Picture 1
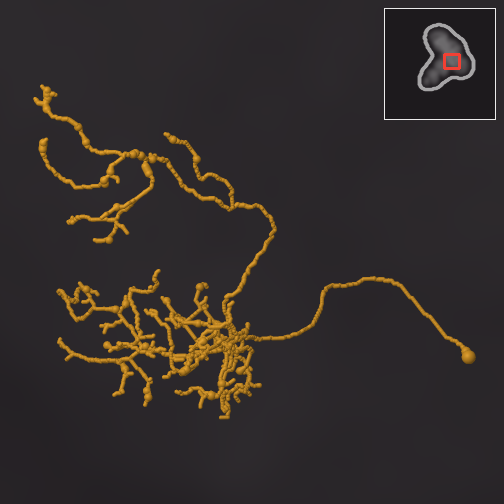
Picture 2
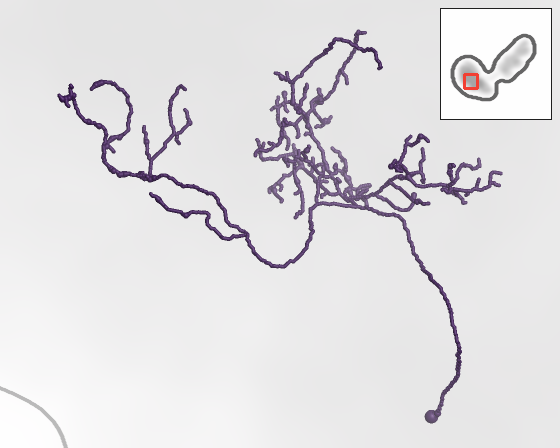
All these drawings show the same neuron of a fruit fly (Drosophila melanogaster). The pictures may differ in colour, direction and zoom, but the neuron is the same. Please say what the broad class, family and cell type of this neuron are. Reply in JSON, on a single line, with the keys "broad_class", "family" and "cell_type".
{"broad_class": "central-brain intrinsic neuron", "family": "hemilineage LHa2", "cell_type": "CB1238"}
